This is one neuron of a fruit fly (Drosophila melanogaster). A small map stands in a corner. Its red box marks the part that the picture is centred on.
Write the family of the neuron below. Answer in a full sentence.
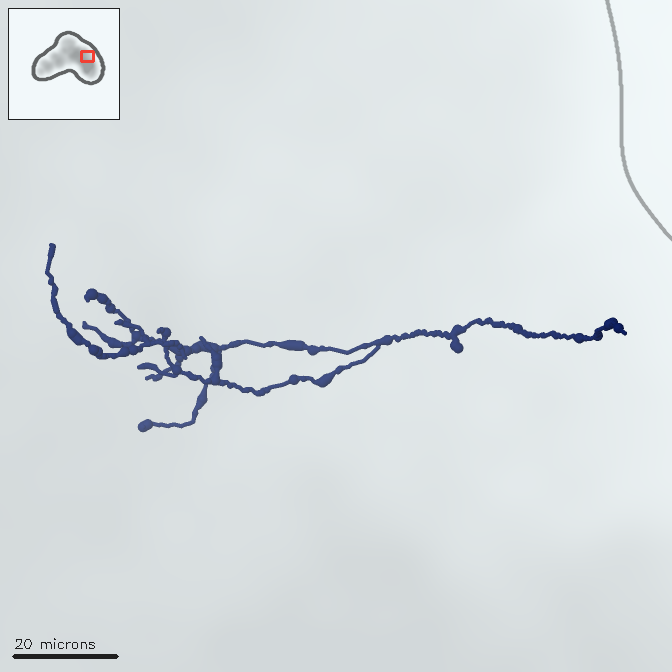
The family is class mechanosensory.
